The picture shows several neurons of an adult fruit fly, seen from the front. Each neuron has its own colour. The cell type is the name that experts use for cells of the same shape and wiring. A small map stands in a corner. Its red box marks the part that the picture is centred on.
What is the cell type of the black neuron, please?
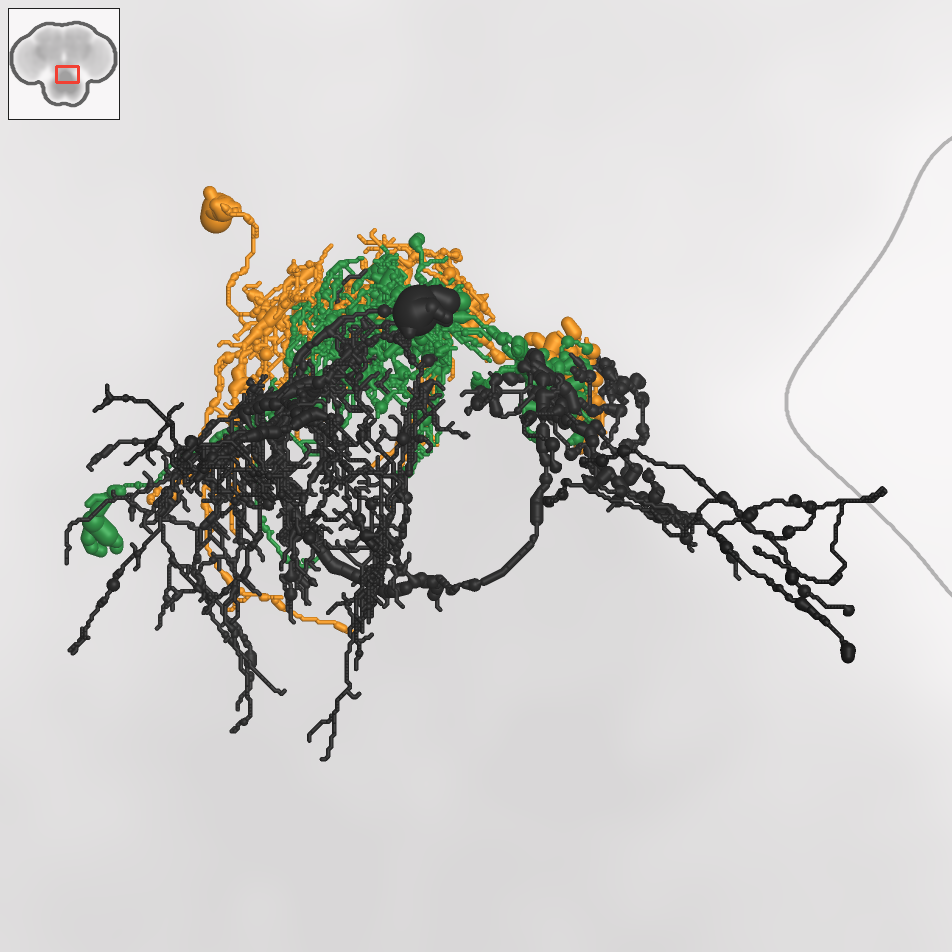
INXXX315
